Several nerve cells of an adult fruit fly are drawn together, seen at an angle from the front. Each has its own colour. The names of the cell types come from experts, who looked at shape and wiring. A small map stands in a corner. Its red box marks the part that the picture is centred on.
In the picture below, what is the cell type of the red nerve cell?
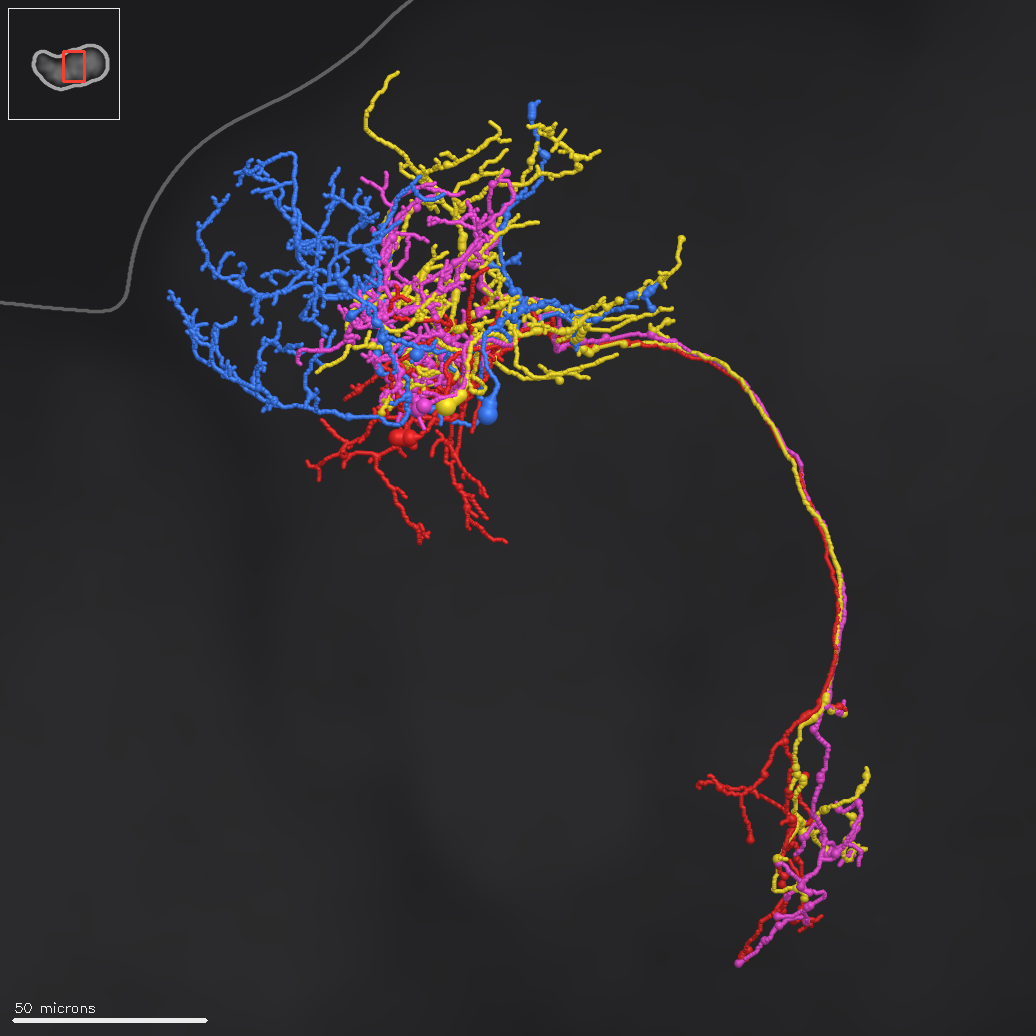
AVLP044_a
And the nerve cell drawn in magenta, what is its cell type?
LHAD2c2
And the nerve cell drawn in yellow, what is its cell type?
LHAD2c1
